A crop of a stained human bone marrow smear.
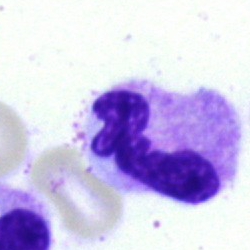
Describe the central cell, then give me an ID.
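Looking at the nucleus, I see an elongated, curved band that folds back on itself at its left end. Its chromatin is dense and dark purple, with only a few paler patches. Around it, the cytoplasm is ample and pale lilac-purple, finely and dustily granular, with no coarse granules. It is a segmented neutrophil.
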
